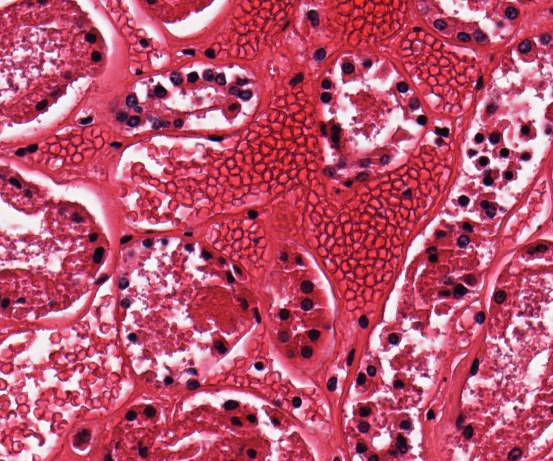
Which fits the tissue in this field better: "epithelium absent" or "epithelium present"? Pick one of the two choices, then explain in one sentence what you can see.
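Epithelium present. The tubule cells have small, round, darkly stained nuclei.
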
